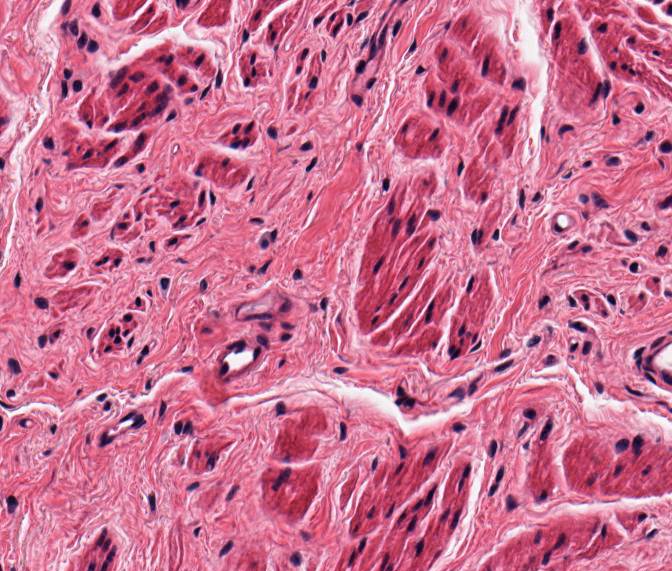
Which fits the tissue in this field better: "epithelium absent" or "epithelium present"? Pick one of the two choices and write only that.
Epithelium absent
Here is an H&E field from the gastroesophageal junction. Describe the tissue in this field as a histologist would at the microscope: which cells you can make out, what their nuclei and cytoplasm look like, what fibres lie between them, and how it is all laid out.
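Look: irregular smooth muscle bundles lie scattered through dense collagenous stroma, running different ways. They stain deeper red than the paler pink collagen. In the large central bundle, nuclei are elongated, lying along the cells. Between them, wavy collagen fibres carry scattered thin, dark, spindle-shaped nuclei.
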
